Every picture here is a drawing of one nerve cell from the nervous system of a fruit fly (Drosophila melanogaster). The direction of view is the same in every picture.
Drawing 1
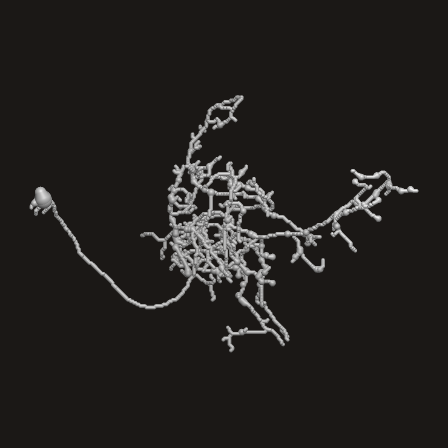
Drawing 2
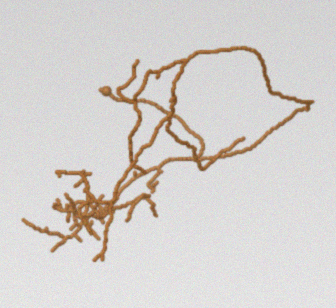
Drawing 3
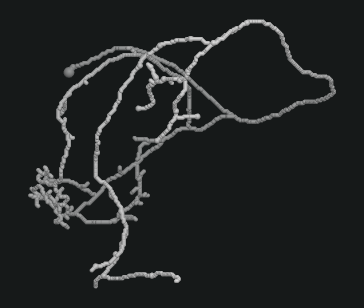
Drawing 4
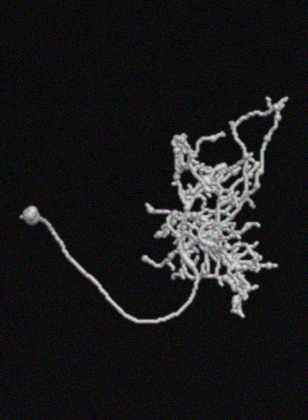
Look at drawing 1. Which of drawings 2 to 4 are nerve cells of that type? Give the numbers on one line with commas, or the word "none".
4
